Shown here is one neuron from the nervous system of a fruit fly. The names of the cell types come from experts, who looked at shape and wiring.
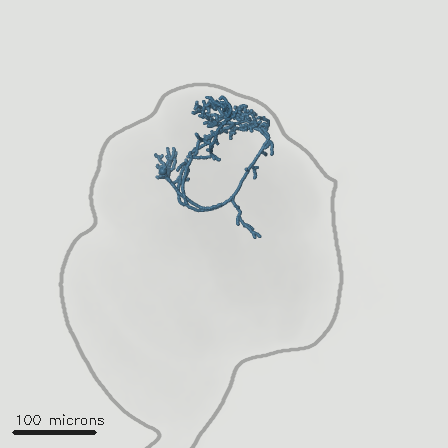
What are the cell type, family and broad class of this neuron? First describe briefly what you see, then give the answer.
From top to bottom in the picture it spans about 170 microns. In this view it is about as wide as it is tall. The cell type is SMP715m. The family is hemilineage DM1_antero_dorsal. Its broad class is central-brain intrinsic neuron.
